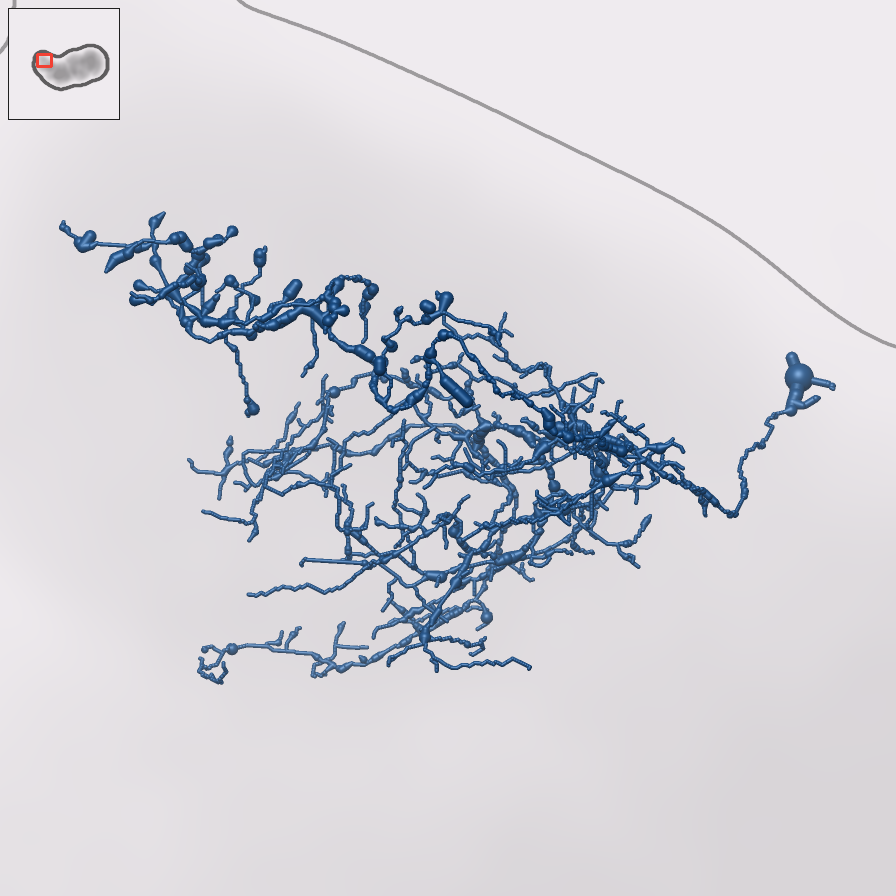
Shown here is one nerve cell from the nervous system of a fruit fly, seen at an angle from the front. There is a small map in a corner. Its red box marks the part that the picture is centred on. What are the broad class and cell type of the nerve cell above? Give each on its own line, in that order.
nerve-cord intrinsic neuron
INXXX353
